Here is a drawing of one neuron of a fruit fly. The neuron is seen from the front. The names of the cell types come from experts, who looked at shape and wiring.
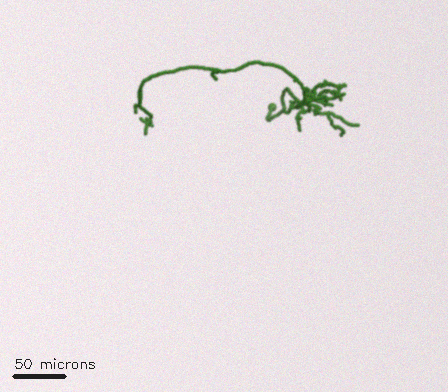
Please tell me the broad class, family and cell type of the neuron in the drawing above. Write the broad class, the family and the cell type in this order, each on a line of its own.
central-brain intrinsic neuron
hemilineage DM4_dorsal
pC1_19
